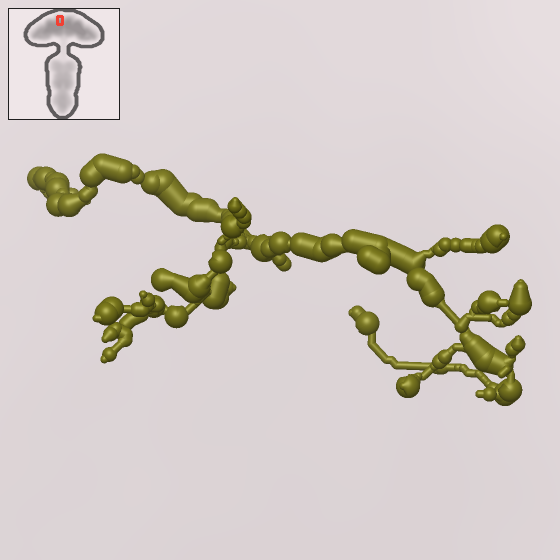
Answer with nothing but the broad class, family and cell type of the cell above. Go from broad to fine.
sensory neuron entering the brain; class mechanosensory; aPhM1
